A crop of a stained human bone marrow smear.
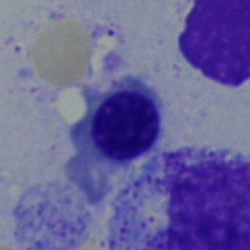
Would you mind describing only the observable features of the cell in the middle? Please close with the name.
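Off-centre nucleus, over toward the right, with dense chromatin staining dark purple. Most of the cytoplasm sits to the left of and below it, and the outline's irregular, with cytoplasm trailing downward under the nucleus. That's an erythroblast.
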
